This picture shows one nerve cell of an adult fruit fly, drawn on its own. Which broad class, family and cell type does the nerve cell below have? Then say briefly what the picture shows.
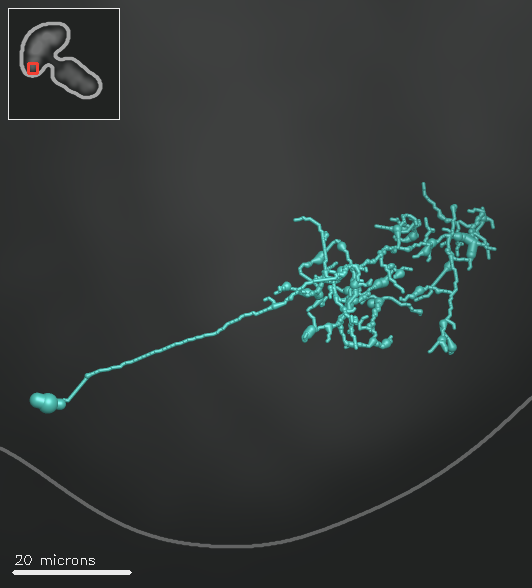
This is an optic-lobe intrinsic neuron. The family is Cm. It is of cell type Cm7. It lies in the brain. By the scale bar it is about 80 microns wide in this view. Dozens of branch ends can be seen.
